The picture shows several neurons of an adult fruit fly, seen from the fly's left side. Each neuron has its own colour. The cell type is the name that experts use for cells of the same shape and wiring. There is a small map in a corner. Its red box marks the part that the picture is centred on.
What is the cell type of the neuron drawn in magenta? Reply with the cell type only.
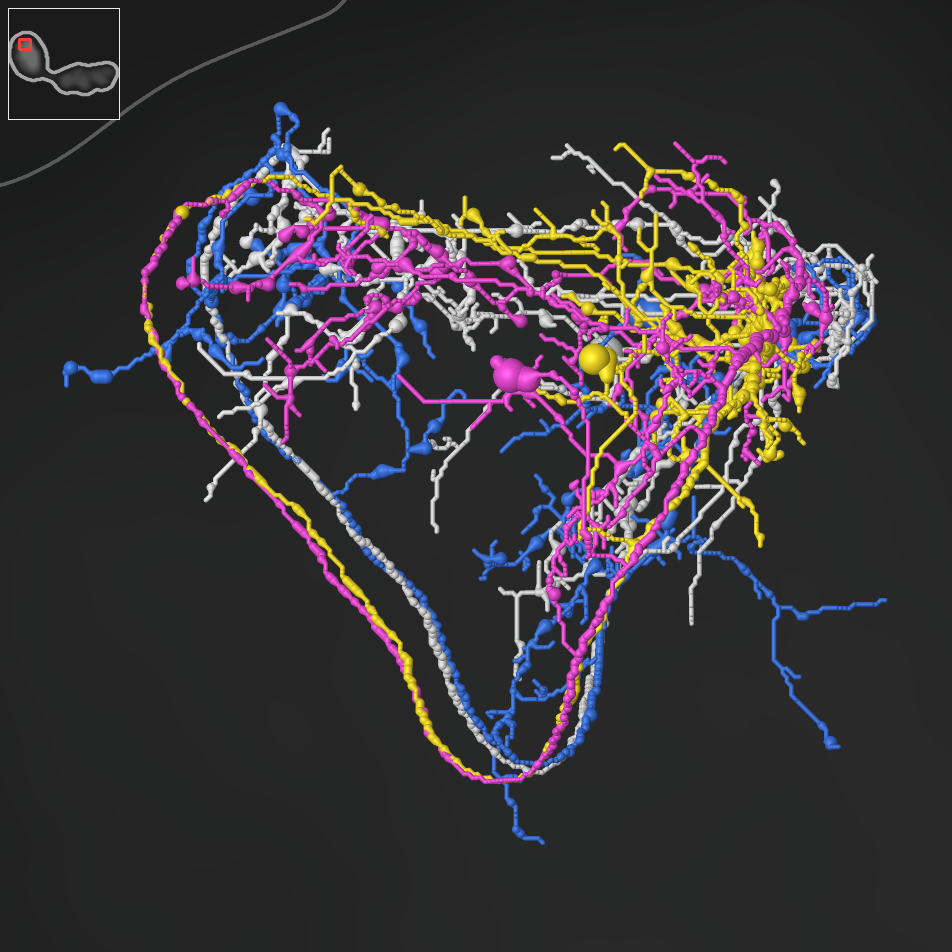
CB1289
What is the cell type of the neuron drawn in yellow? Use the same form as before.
LHAD1b5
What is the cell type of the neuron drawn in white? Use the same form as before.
CB1697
